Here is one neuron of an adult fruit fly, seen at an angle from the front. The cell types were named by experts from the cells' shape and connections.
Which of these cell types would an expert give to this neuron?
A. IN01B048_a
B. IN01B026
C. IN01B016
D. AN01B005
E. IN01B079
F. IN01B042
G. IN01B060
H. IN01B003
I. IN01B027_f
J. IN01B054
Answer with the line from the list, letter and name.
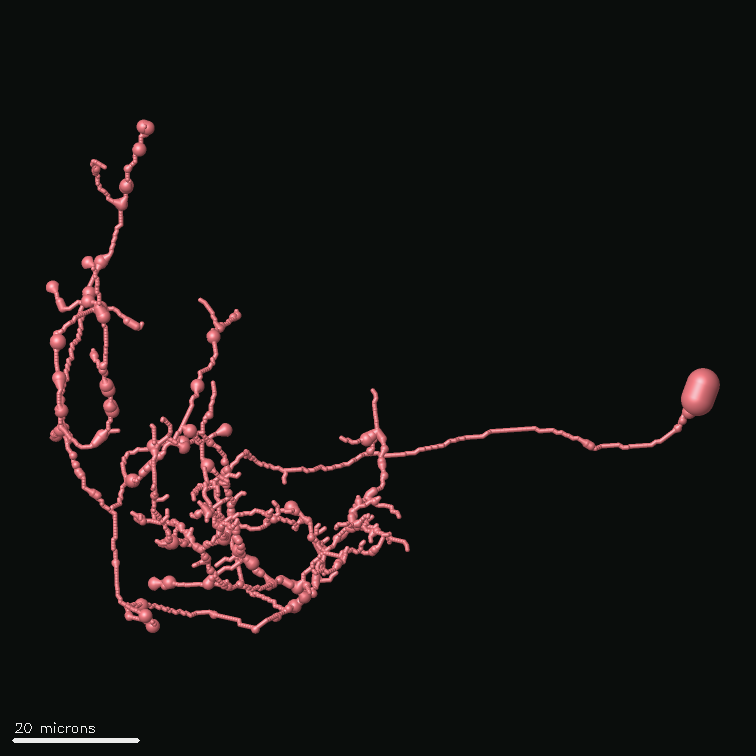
A. IN01B048_a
